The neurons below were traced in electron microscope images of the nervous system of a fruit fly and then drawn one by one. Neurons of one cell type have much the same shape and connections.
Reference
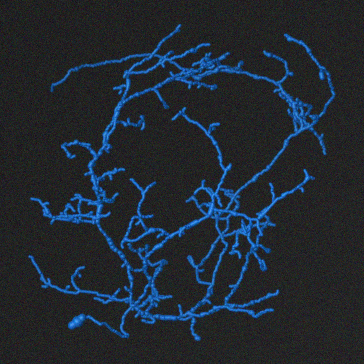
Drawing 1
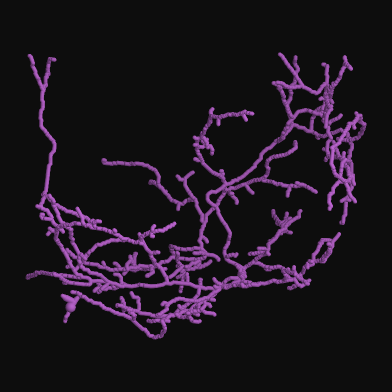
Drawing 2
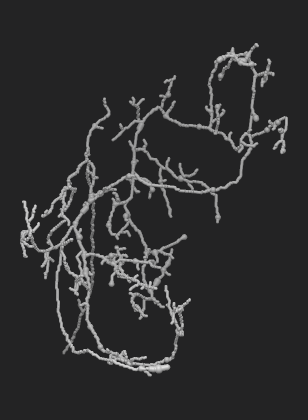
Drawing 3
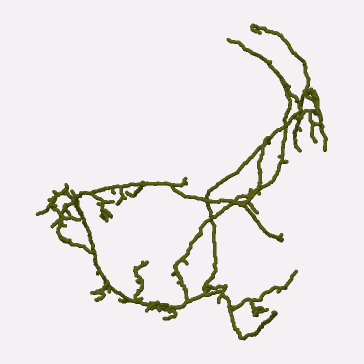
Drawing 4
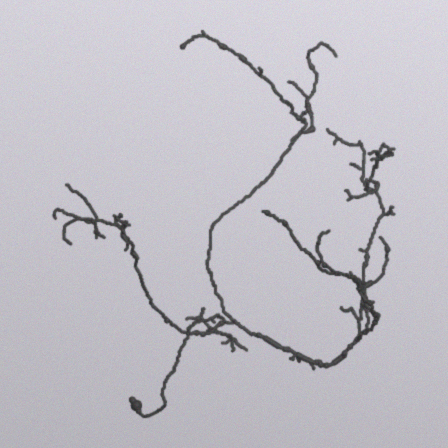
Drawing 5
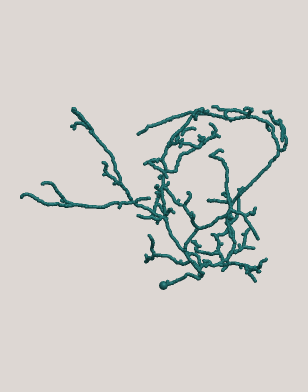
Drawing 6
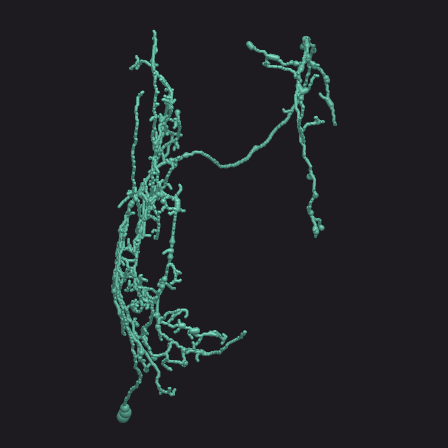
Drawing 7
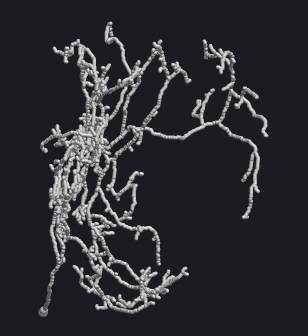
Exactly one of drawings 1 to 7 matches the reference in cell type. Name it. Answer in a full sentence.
Drawing 5 is of the same cell type.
